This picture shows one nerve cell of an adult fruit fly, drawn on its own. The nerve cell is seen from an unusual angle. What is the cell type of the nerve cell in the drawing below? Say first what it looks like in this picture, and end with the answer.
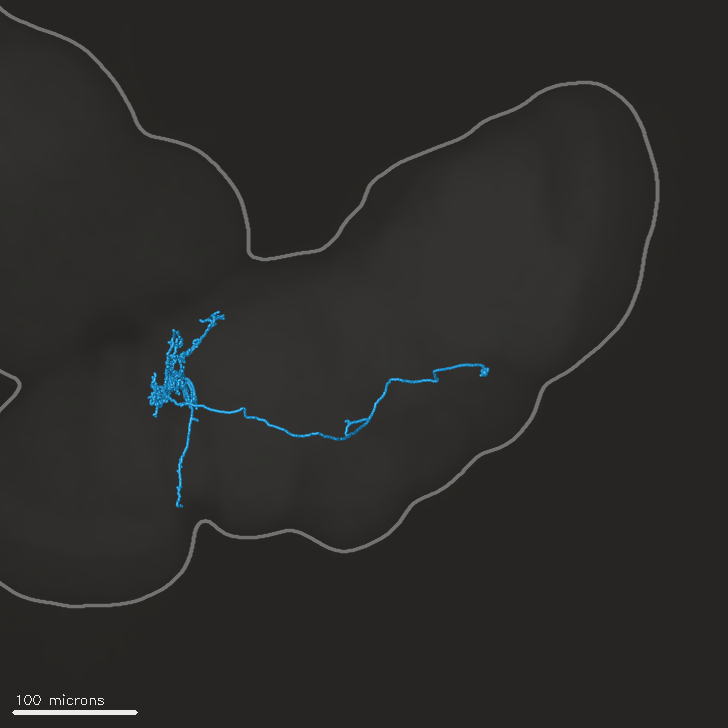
From left to right in the picture it spans about 300 microns. As drawn here it is wider than it is tall. It is a central-brain intrinsic neuron. Its cell type is LoVC23.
